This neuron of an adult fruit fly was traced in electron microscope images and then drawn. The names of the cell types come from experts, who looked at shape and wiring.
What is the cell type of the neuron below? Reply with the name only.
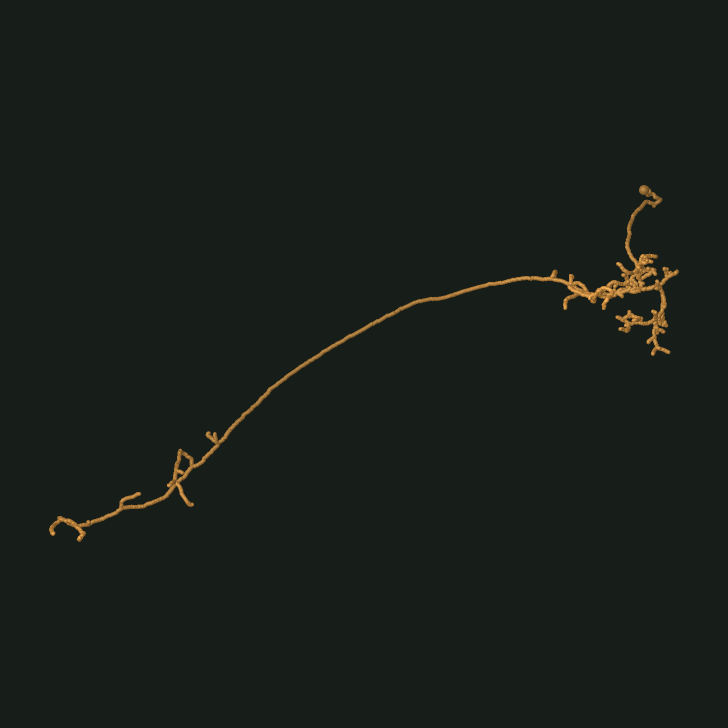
DNg08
